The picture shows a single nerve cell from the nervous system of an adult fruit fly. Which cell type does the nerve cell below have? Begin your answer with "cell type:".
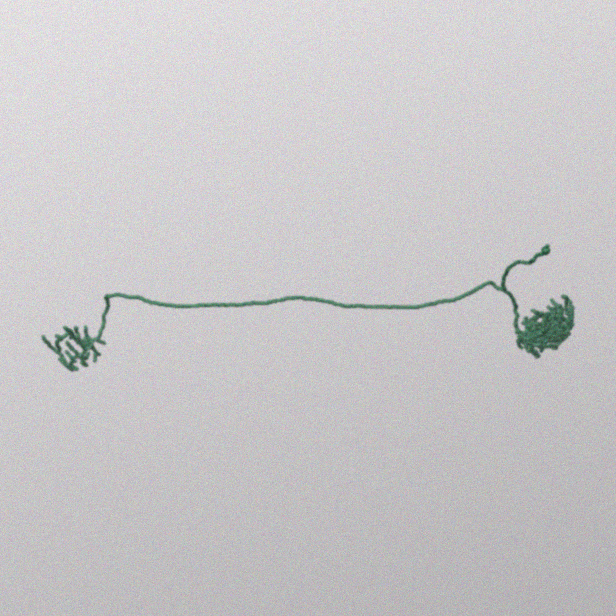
cell type: LC14a-2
